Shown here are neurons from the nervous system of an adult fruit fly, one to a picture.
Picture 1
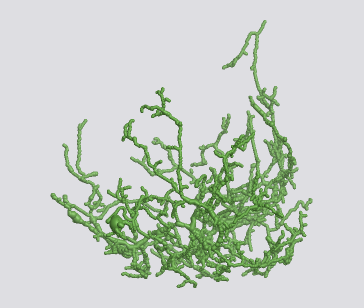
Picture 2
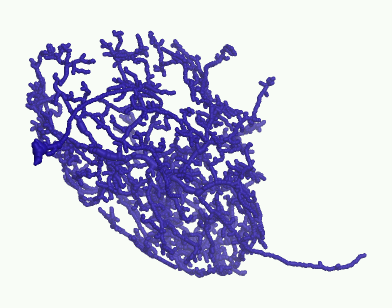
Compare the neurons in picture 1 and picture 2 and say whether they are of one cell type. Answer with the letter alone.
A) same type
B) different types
A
